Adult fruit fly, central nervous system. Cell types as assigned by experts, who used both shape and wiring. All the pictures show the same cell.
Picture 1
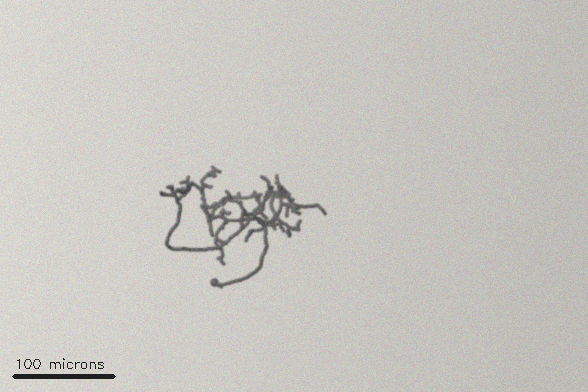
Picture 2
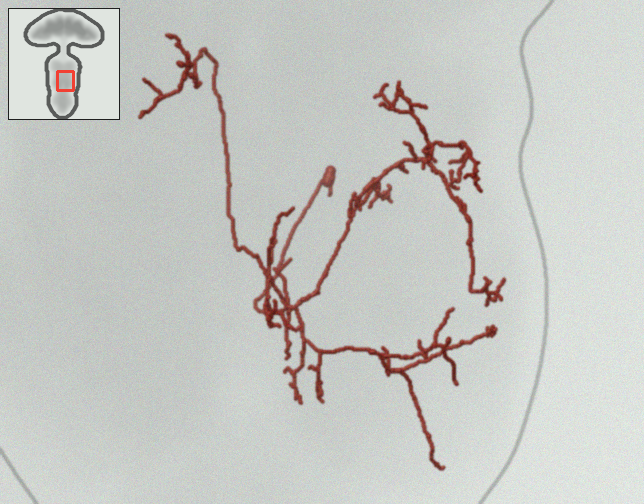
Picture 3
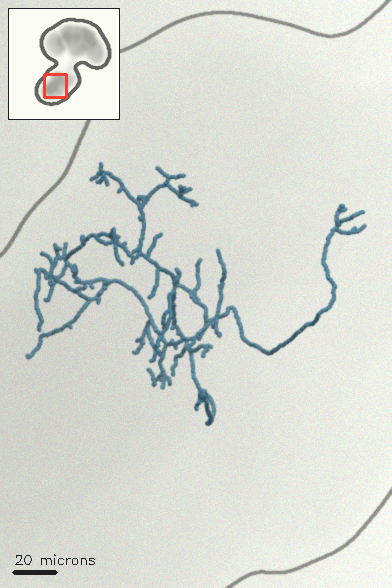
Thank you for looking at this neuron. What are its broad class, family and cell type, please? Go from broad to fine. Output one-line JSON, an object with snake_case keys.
{"broad_class": "nerve-cord intrinsic neuron", "family": "hemilineage 05B", "cell_type": "IN05B064_b"}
